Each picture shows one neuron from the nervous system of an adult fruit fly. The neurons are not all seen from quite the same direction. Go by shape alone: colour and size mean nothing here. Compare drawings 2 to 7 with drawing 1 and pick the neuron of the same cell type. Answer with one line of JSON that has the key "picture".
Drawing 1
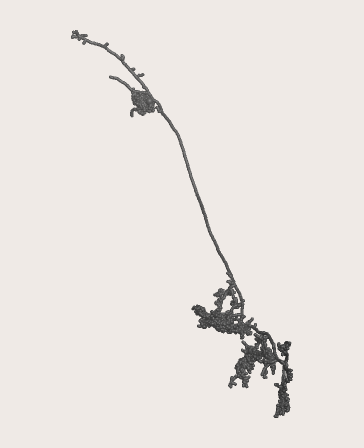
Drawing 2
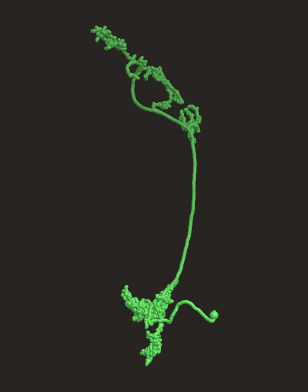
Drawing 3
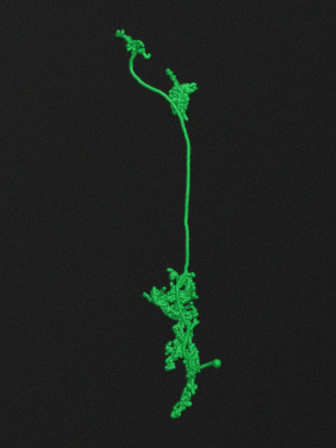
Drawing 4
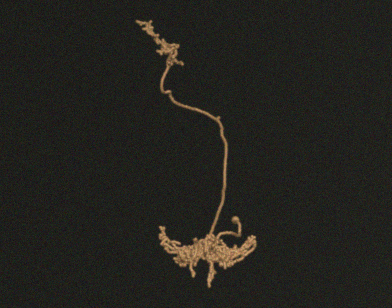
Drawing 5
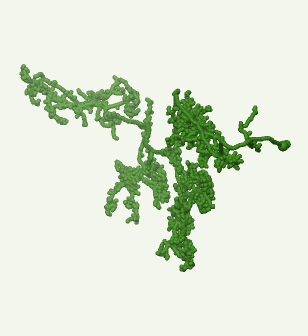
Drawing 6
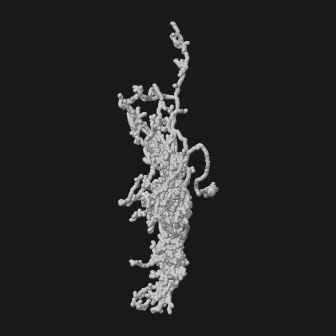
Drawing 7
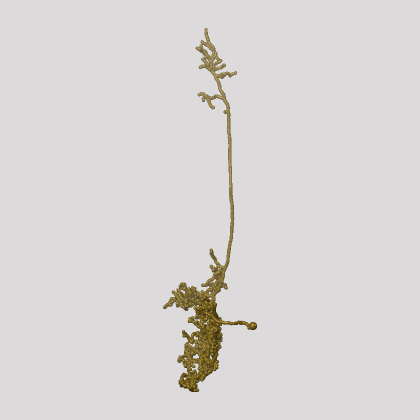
{"picture": 7}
